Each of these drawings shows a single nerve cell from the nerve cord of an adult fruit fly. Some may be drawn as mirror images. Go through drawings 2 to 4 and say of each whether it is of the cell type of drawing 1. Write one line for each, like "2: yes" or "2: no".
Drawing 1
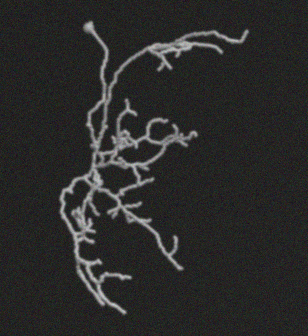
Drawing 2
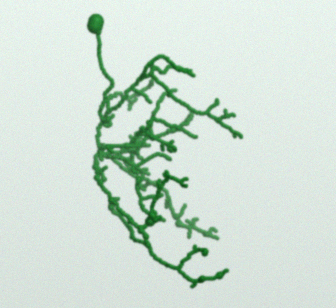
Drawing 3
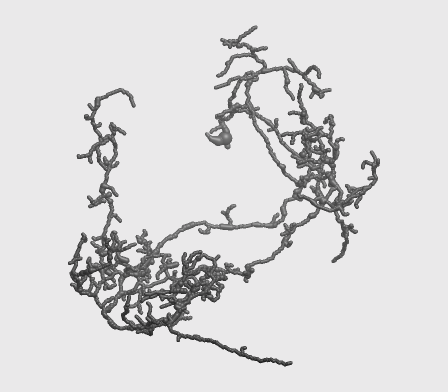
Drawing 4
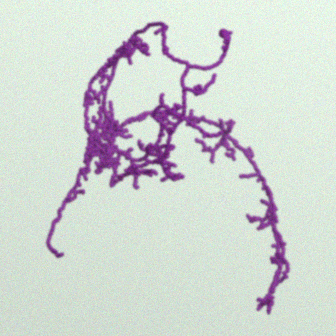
2: yes
3: no
4: no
